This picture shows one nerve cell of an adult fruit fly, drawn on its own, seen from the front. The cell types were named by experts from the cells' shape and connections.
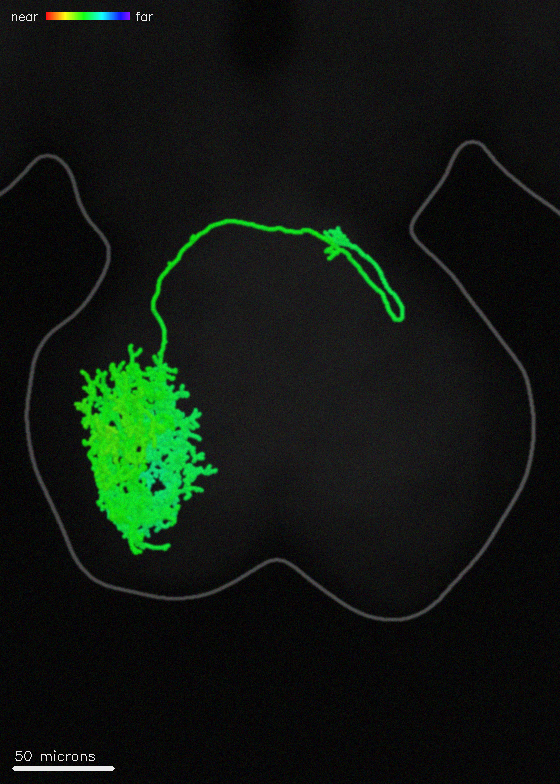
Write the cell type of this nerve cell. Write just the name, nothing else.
IN19B012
